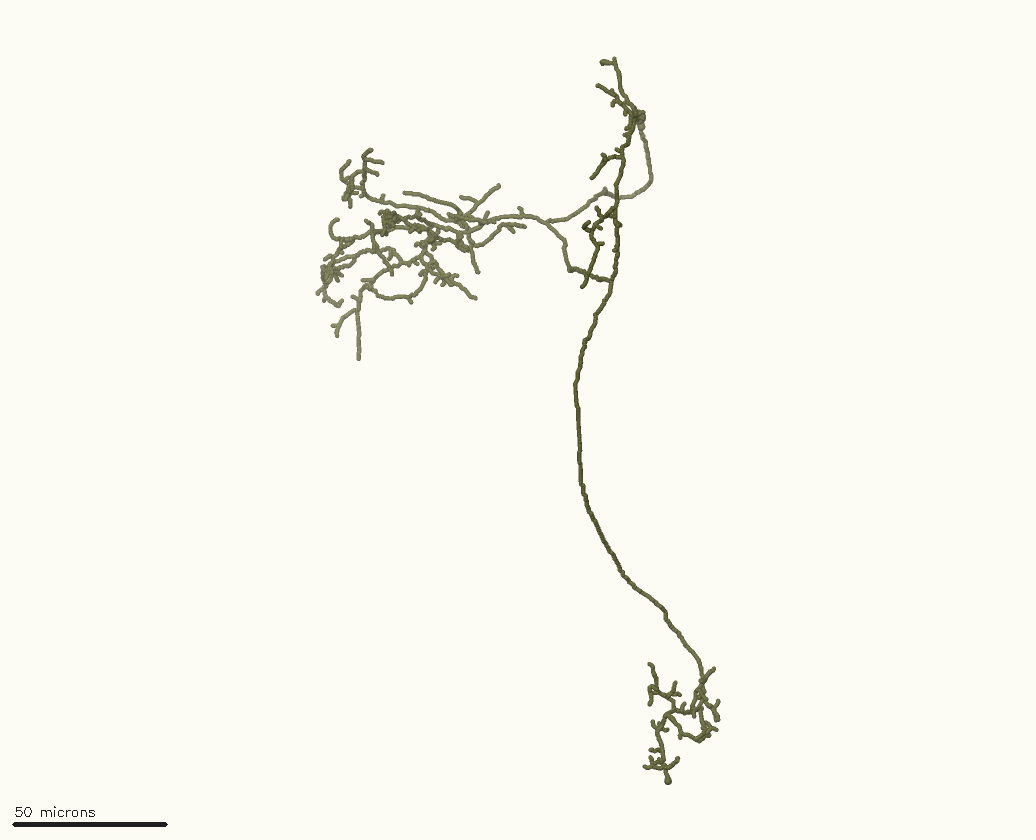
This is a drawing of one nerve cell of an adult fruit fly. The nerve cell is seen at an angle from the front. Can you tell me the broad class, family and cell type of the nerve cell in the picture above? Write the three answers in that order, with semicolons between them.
central-brain intrinsic neuron; hemilineage SMPpv1; SCL002m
